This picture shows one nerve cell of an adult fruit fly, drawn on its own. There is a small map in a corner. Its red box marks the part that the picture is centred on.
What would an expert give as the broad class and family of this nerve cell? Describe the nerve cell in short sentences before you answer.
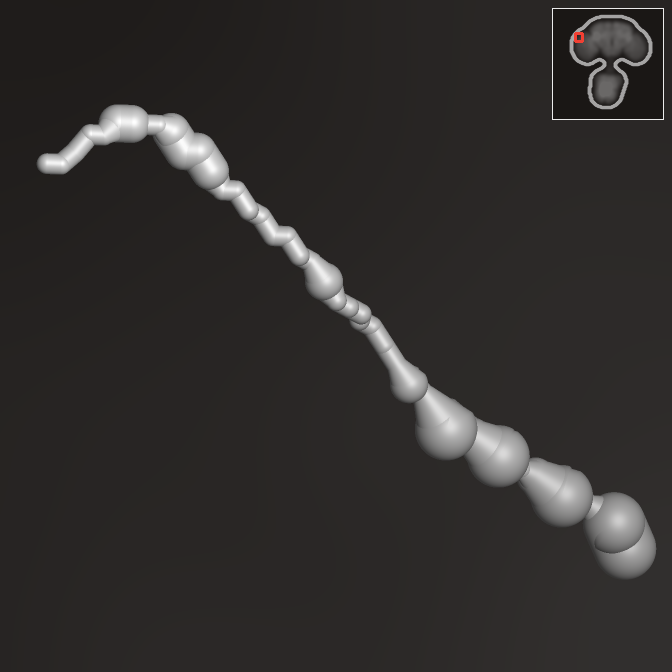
The drawing shows no cell body. There are a dozen or fewer branch ends. It is a photoreceptor or other optic-lobe sensory neuron. Its family is called class visual.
